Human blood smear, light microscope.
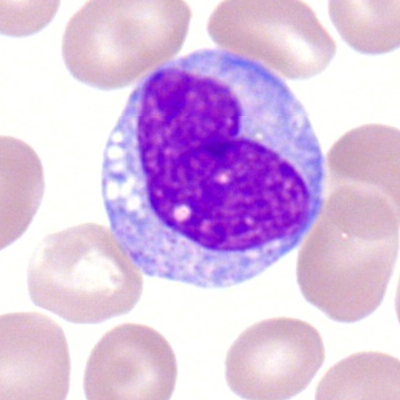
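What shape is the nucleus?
Folded, with a notch cutting in from its upper right side.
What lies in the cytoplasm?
Fine pinkish-purple granules scattered throughout, and several small clear vacuoles along its left edge.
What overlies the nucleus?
Two small pale spots.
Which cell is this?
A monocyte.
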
